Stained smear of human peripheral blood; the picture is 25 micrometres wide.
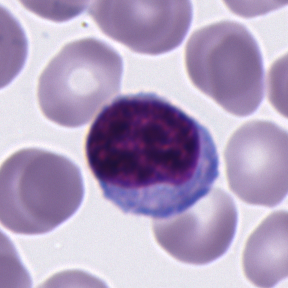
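Typical lymphocyte: a roughly round cell about 11 micrometres across. It has one oval, unlobed nucleus without indentation, about 10 by 8 micrometres, filling about 60% of the cell's area. The nucleus sits toward the upper left, and its chromatin is dense, dark purple and coarsely clumped. You won't find distinct coloured granules in the cytoplasm.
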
